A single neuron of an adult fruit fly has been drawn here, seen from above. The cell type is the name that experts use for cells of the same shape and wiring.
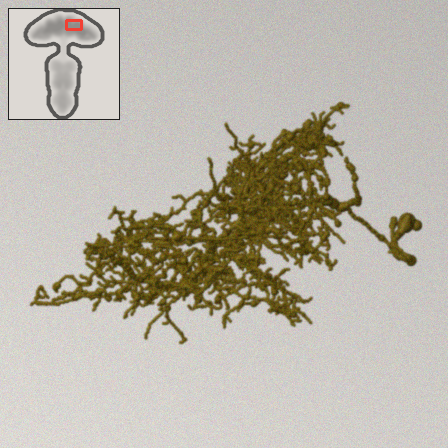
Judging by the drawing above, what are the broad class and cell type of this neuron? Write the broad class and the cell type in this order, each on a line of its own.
central-brain intrinsic neuron
AVLP370_b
